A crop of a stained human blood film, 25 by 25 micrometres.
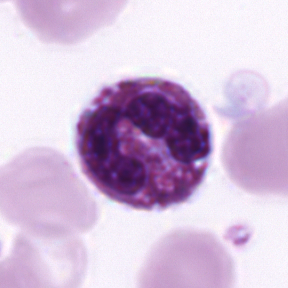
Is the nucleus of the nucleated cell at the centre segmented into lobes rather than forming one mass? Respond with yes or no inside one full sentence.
Yes, the nucleus of the cell is not one mass but distinct lobes.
